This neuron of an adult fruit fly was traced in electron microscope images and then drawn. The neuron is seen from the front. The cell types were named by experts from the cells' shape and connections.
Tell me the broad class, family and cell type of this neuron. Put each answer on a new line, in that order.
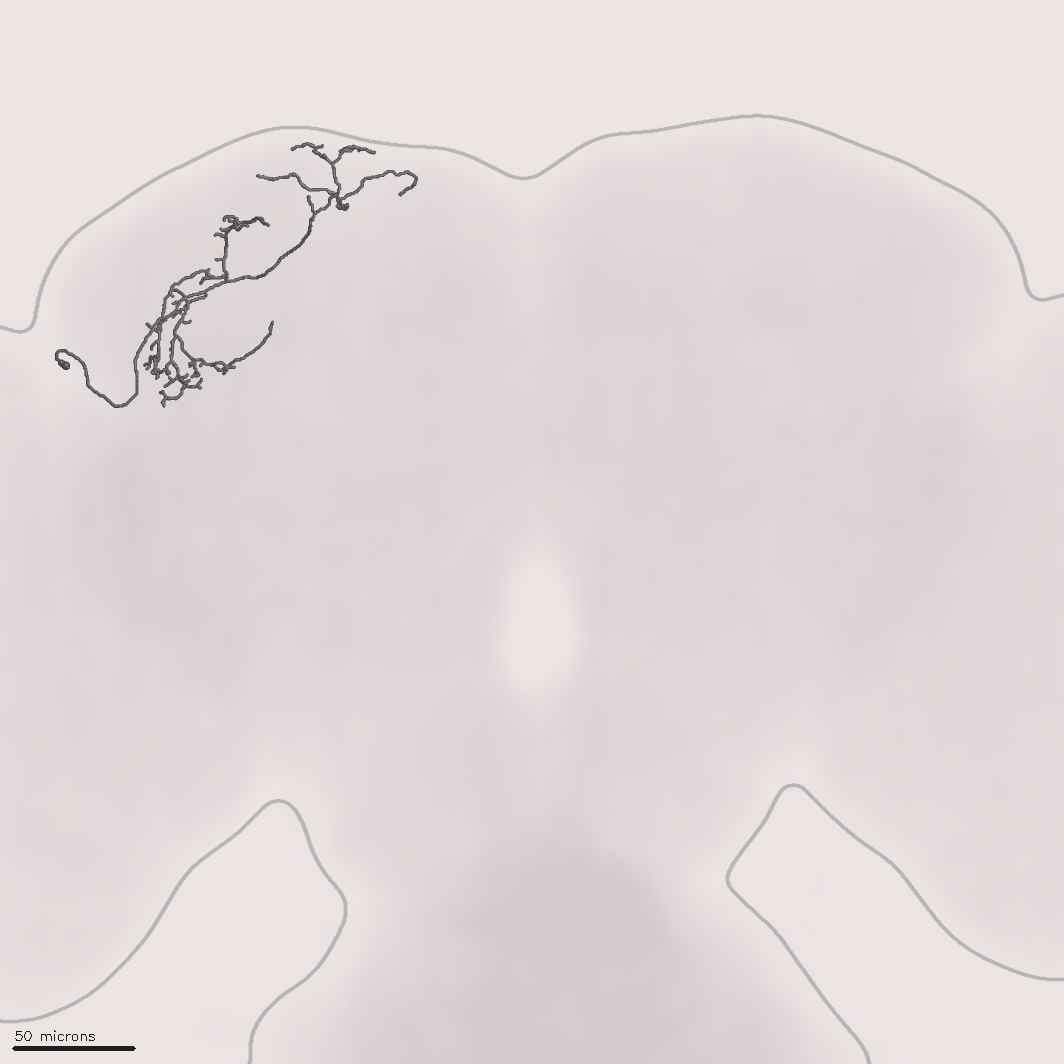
central-brain intrinsic neuron
hemilineage LHa1
SLP115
